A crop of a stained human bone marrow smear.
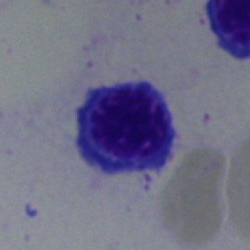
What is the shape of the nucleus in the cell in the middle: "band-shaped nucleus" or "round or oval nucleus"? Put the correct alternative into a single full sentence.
What the nucleus forms is one compact round or oval mass.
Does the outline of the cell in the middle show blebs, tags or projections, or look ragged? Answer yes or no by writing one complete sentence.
Yes, ragged or frayed parts, or projections, blebs or tags, are present on the cell's outline.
